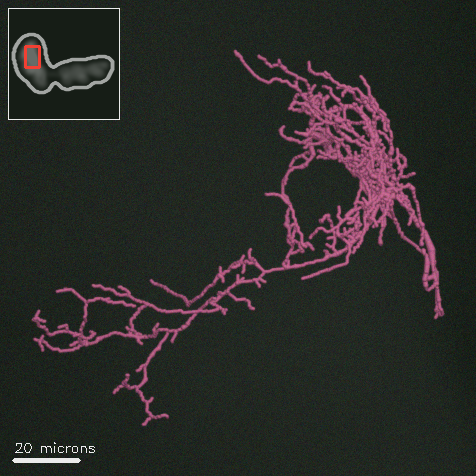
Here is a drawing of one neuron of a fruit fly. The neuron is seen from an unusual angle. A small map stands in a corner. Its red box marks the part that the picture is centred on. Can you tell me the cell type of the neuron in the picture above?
PS127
